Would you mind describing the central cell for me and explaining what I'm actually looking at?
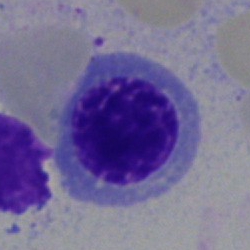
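Dark purple, clumped chromatin shows small paler gaps between its clumps. A moderate rim of pale blue cytoplasm surrounds the nucleus on all sides, and no vacuoles are present in it. The cell surface bears no projections. The cell is an erythroblast.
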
